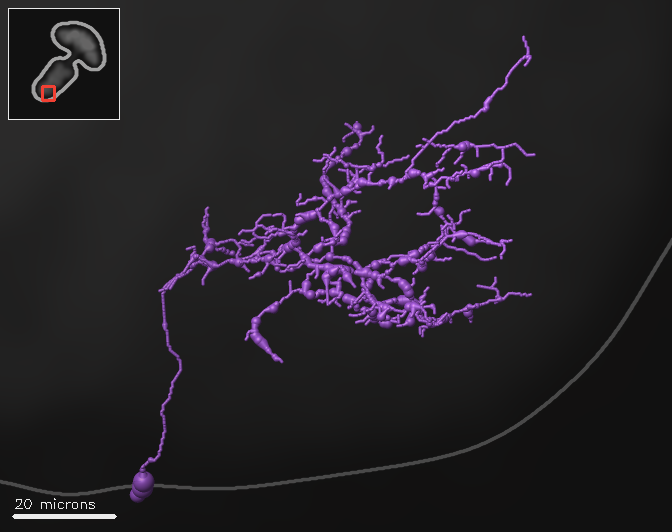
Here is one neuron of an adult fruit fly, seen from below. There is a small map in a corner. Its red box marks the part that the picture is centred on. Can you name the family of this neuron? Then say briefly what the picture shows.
Its family is hemilineage 20A.22A. Its broad class is nerve-cord intrinsic neuron. It lies in the nerve cord. By the scale bar it is about 90 microns tall in this view. Dozens of branch ends can be seen.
